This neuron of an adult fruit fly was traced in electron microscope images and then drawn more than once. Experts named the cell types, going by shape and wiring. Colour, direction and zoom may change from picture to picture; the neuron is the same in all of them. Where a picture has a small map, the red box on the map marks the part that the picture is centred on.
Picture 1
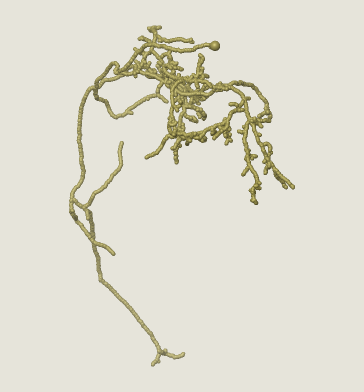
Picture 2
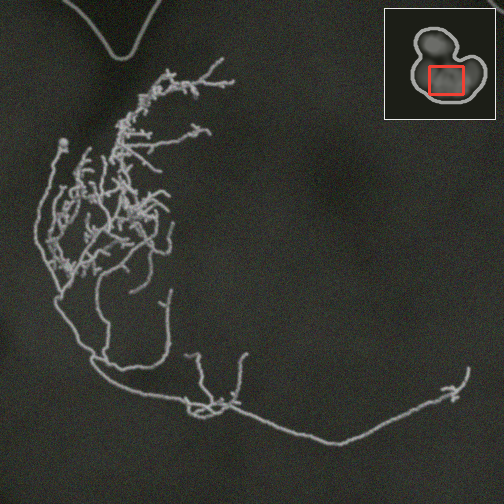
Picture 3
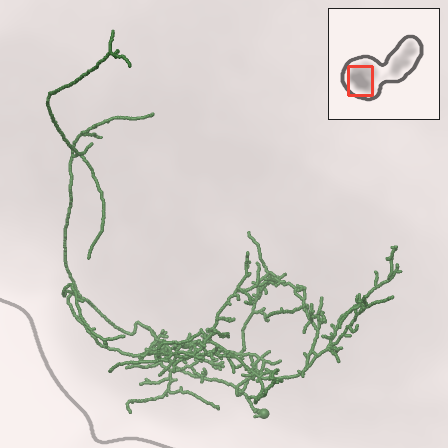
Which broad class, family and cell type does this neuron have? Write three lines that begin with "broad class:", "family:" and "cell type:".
broad class: central-brain intrinsic neuron
family: hemilineage VLPl&p2_lateral
cell type: AVLP120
